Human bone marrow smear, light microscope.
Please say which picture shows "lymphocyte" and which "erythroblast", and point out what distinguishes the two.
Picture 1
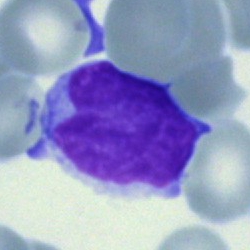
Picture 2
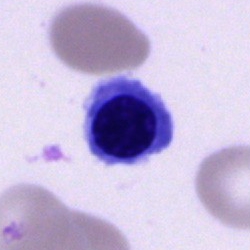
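Picture 1 contains the lymphocyte, and picture 2 the erythroblast. The lymphocyte's nucleus fills most of the cell and leaves only a scant rim of cytoplasm.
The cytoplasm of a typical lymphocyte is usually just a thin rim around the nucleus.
In the erythroblast the cytoplasm is deep blue and forms a rim that is wider on the right side of the nucleus than on the left. A notch cuts into the lymphocyte's nucleus from the left side.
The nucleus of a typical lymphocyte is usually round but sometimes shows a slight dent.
The erythroblast's chromatin is dark purple and densely packed throughout the nucleus.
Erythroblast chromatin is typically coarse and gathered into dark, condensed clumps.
Neither cell shows granules in its cytoplasm, and the erythroblast's cytoplasm contains no vacuoles.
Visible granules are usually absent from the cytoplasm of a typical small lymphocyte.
Both outlines are irregular: the lymphocyte's is angular rather than round, with a small pointed projection on its right edge, while the erythroblast's carries small bumps along its edge. Red cells press against the top and right sides of the lymphocyte.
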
